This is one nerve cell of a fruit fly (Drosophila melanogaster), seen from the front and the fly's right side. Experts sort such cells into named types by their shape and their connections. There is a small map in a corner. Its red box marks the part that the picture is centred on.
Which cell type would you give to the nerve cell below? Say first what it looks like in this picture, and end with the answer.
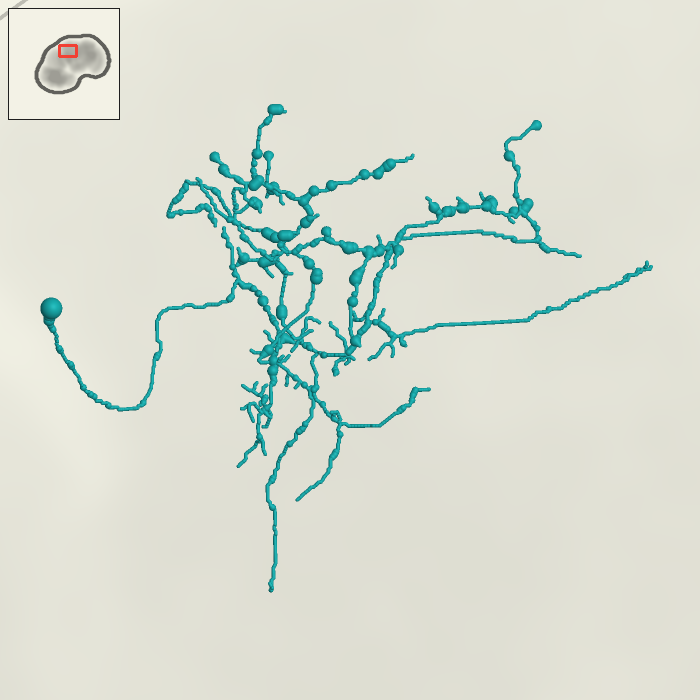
Its cell body lies on the left of the picture. The picture shows dozens of branch ends. This is a central-brain intrinsic neuron. It is of cell type SLP189_b.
